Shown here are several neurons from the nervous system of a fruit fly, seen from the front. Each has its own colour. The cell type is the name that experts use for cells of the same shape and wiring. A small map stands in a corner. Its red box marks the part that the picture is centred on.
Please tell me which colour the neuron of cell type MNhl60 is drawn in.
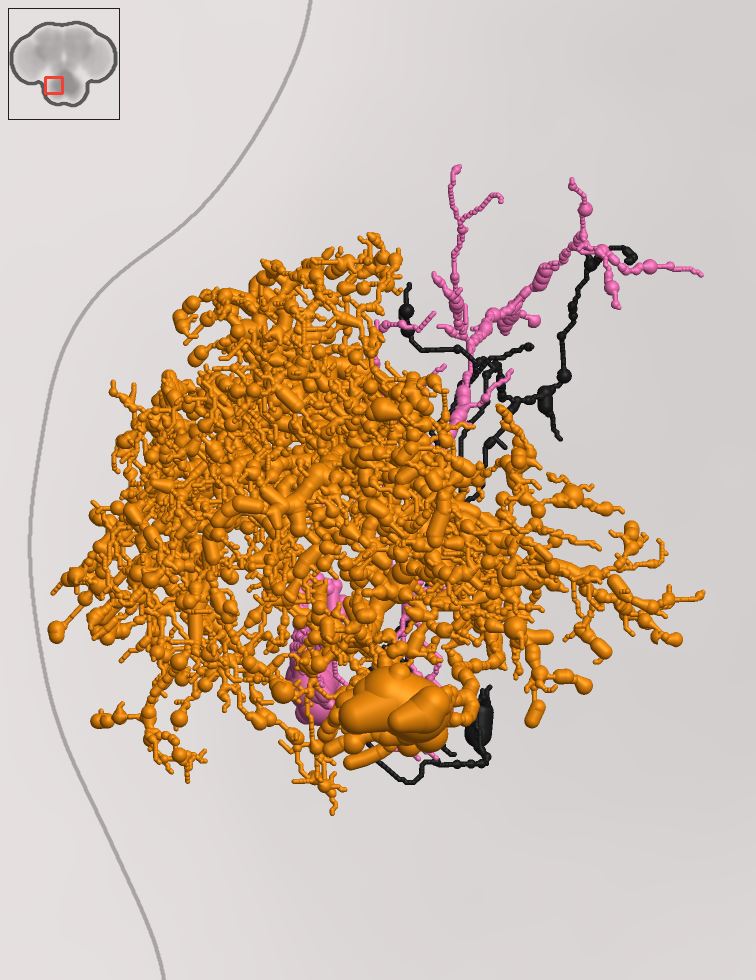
black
